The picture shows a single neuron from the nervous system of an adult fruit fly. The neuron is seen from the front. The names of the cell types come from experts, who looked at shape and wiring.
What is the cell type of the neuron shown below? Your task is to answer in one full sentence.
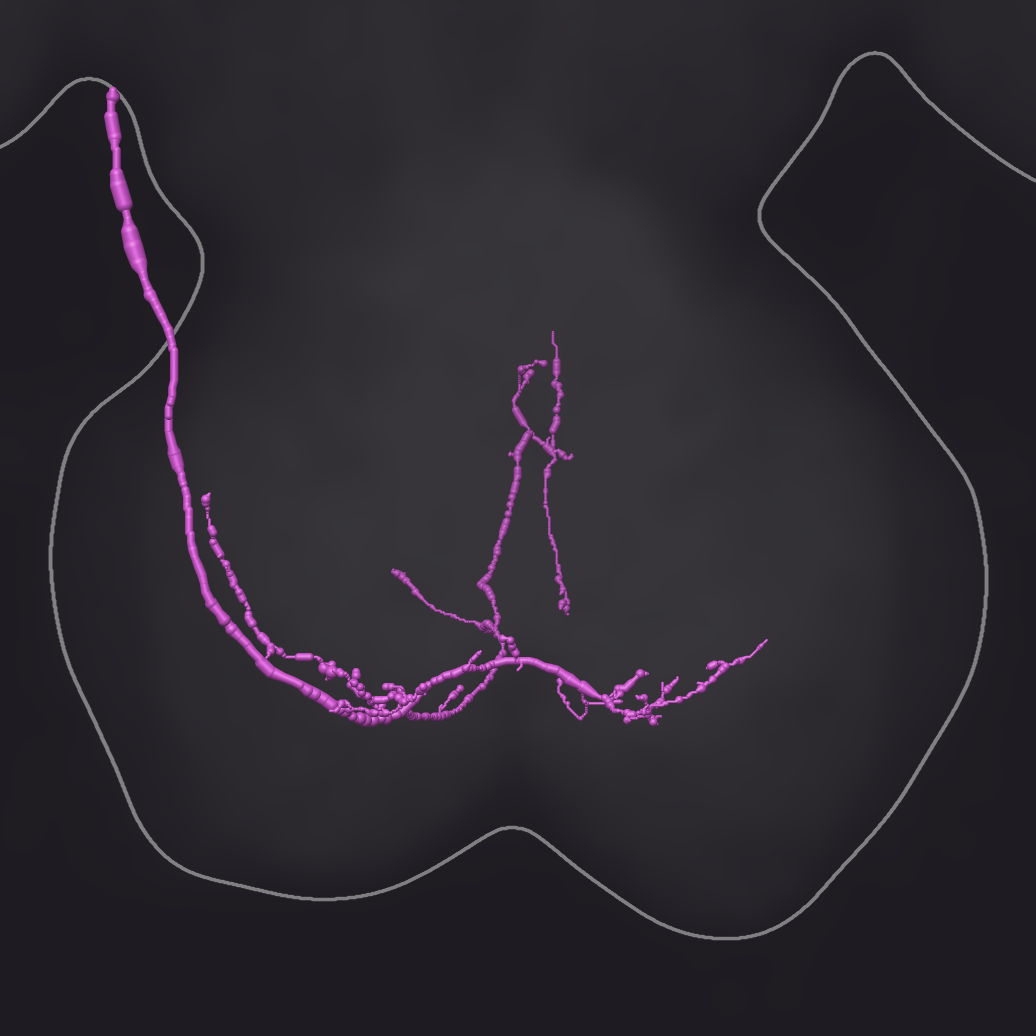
To this neuron applies the cell type name SNta13.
